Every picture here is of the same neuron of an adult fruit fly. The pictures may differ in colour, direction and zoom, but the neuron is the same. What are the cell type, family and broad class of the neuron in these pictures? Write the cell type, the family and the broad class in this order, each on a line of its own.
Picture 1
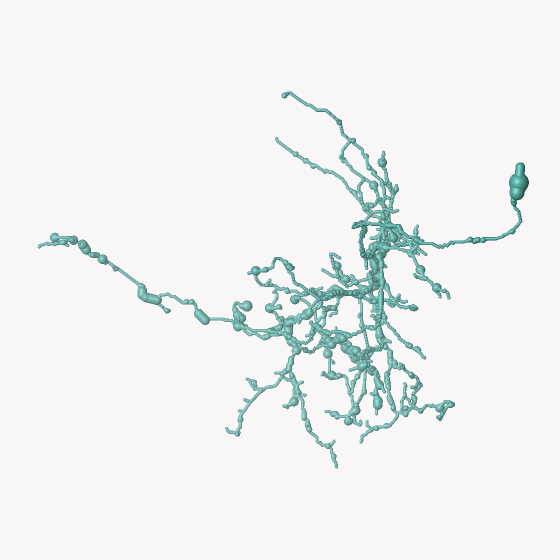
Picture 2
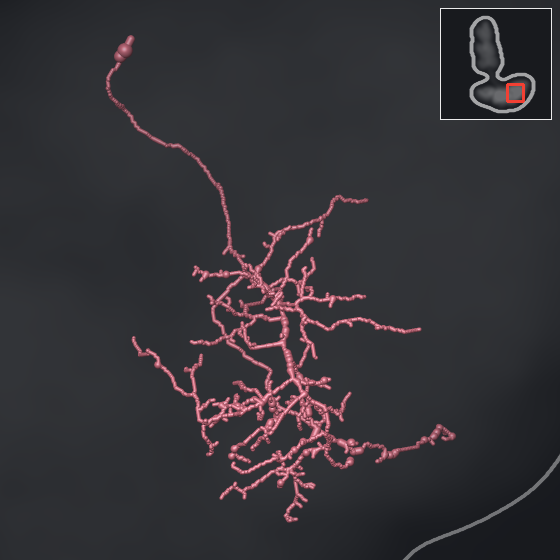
SMP406_a
hemilineage DM4_dorsal
central-brain intrinsic neuron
